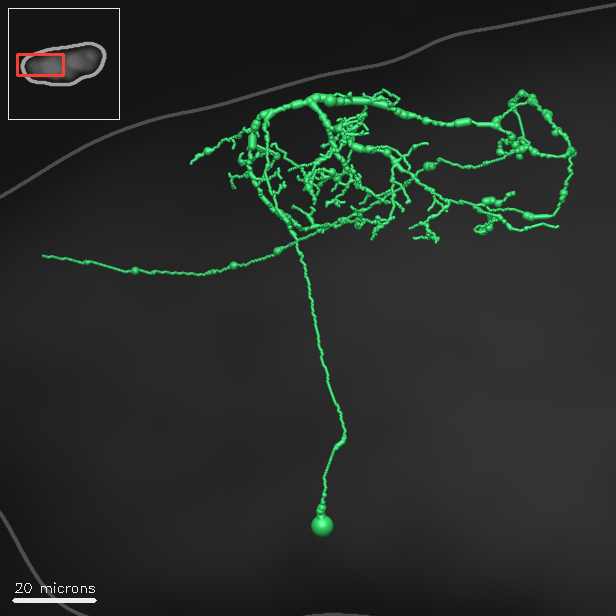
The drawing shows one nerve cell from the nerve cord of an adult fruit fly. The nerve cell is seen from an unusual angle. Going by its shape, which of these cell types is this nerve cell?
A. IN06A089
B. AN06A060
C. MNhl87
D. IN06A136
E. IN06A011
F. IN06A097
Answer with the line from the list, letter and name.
B. AN06A060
